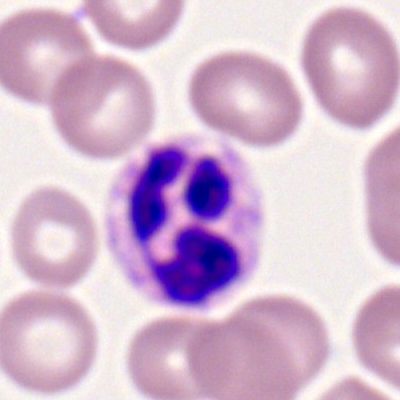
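Segmented neutrophil here, with its nucleus split into several separate lobes. The chromatin is dark purple and densely clumped. There's plenty of cytoplasm, pale pinkish-lilac in colour. Its granules are fine and faint lilac, not large coarse ones.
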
